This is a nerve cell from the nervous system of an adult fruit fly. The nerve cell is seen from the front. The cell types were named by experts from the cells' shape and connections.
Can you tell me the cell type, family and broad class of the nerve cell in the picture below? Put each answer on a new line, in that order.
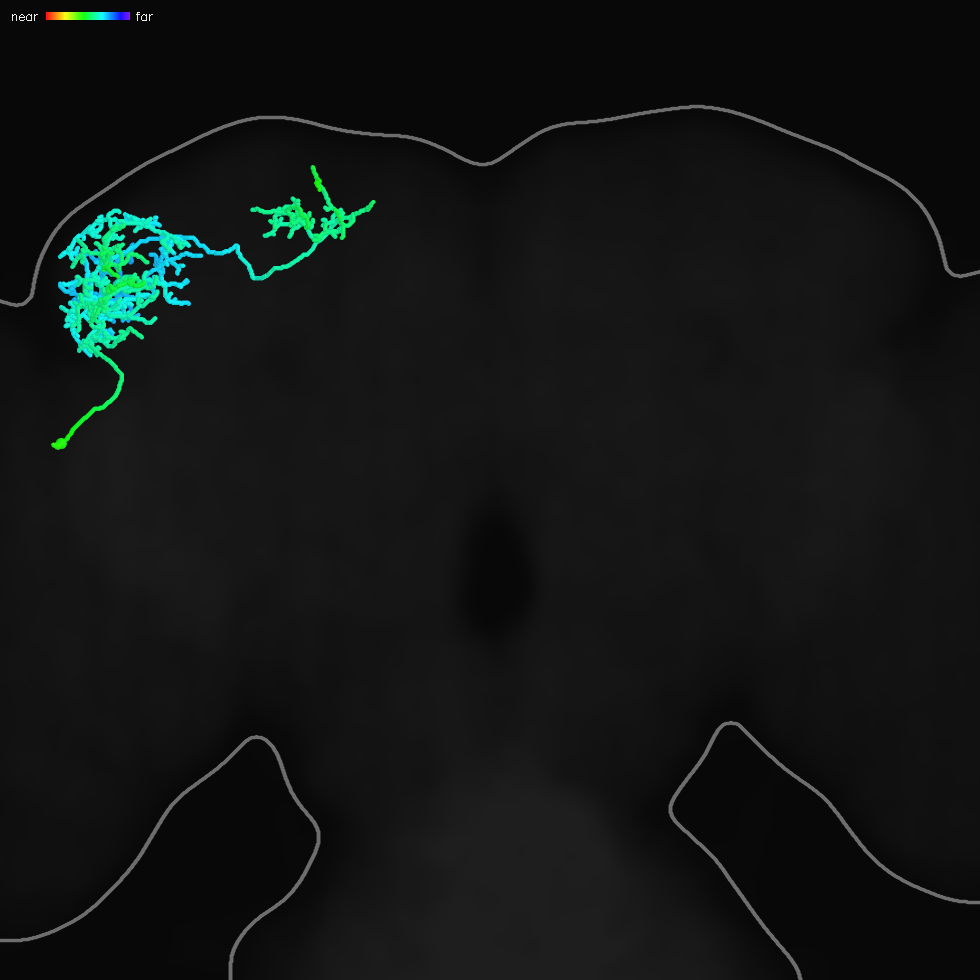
LHAV3i1
LHAV
central-brain intrinsic neuron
